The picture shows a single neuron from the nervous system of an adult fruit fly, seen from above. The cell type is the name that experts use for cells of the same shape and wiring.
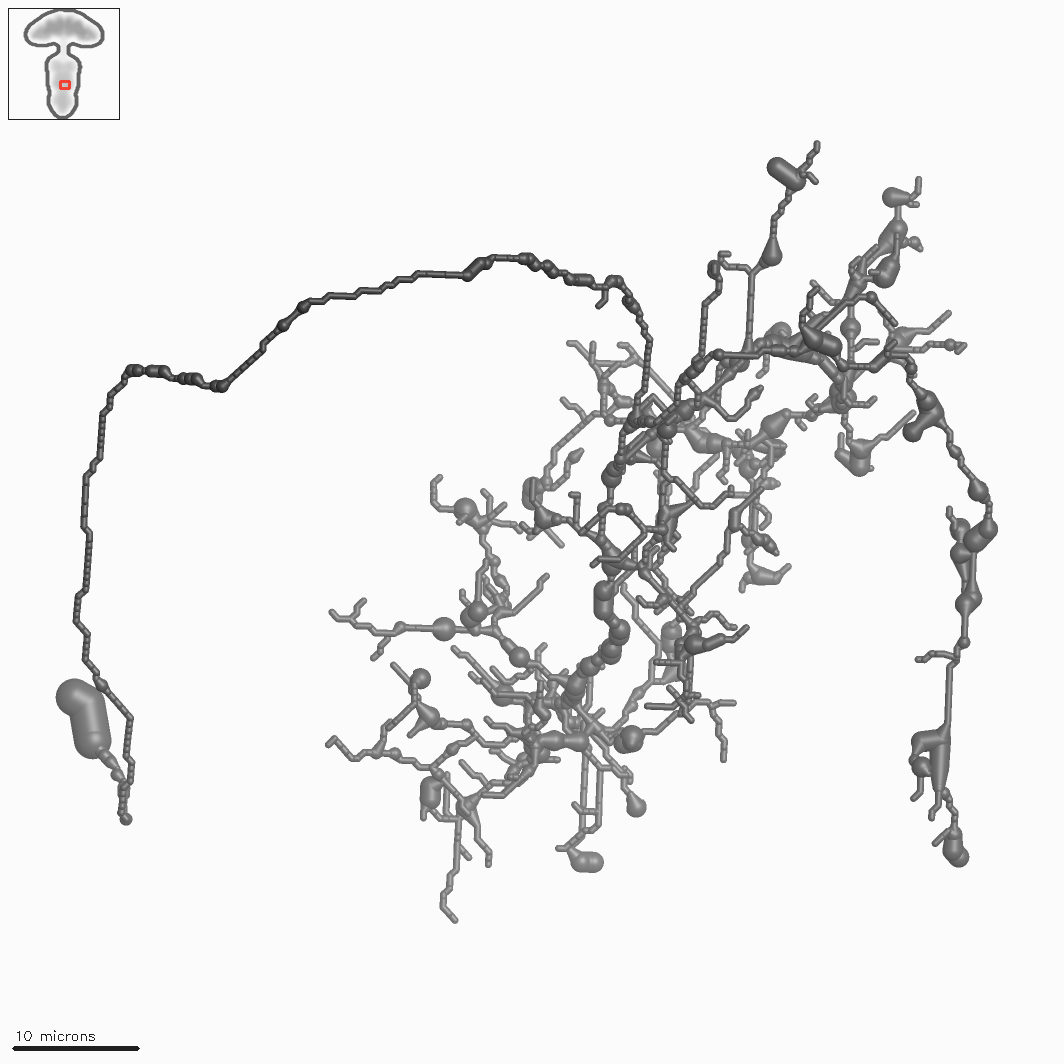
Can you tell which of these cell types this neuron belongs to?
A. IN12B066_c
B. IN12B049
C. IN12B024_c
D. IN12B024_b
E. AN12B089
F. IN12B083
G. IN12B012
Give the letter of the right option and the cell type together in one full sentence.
The neuron takes the cell type IN12B049, listed as option B.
